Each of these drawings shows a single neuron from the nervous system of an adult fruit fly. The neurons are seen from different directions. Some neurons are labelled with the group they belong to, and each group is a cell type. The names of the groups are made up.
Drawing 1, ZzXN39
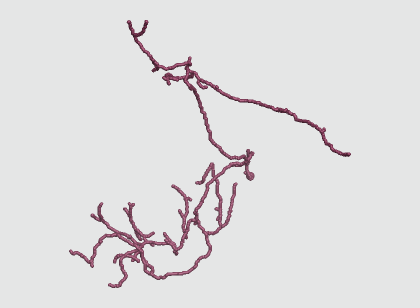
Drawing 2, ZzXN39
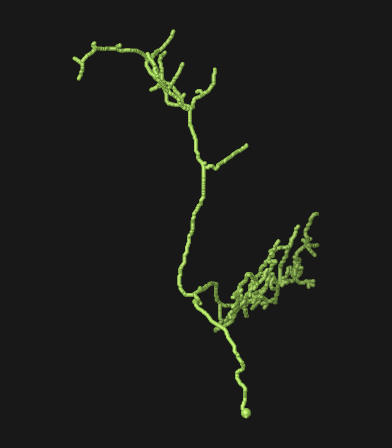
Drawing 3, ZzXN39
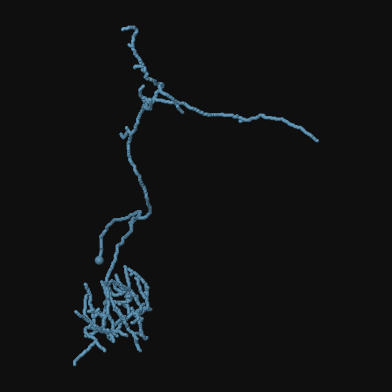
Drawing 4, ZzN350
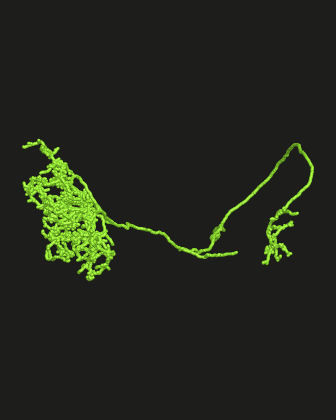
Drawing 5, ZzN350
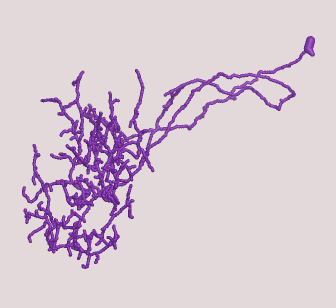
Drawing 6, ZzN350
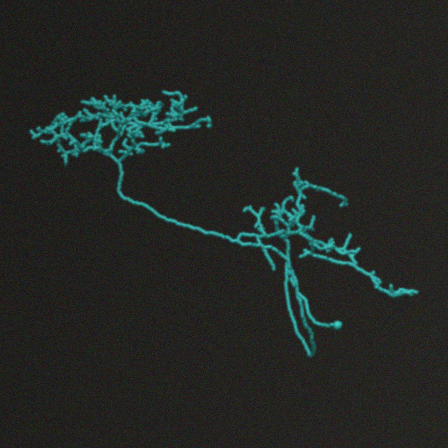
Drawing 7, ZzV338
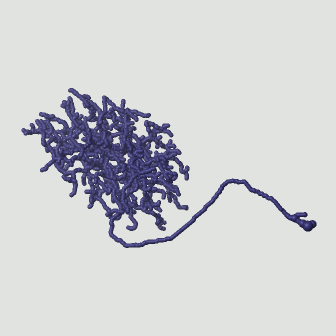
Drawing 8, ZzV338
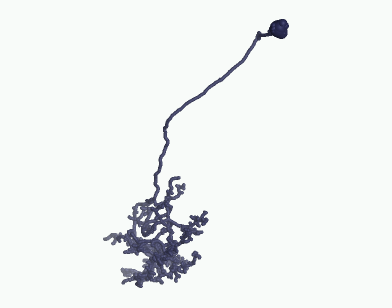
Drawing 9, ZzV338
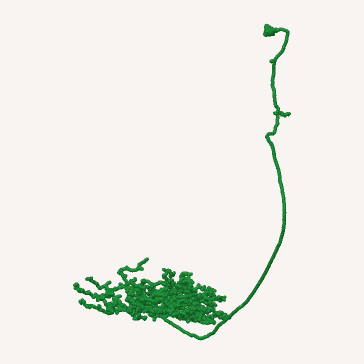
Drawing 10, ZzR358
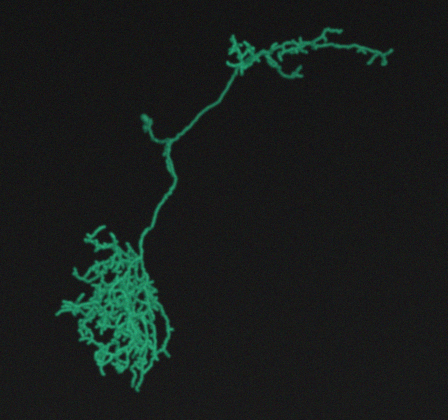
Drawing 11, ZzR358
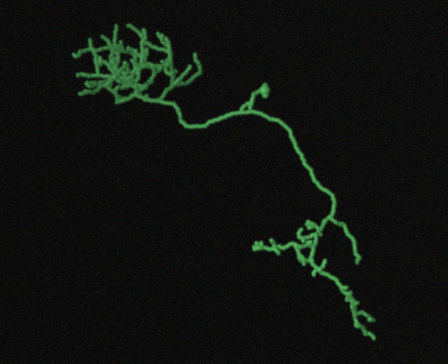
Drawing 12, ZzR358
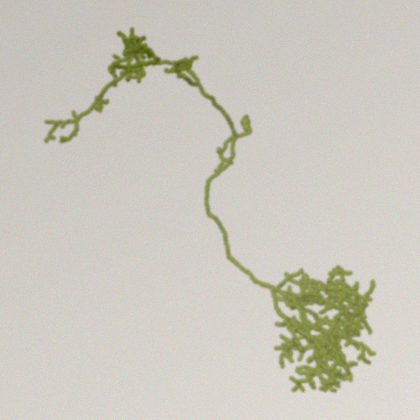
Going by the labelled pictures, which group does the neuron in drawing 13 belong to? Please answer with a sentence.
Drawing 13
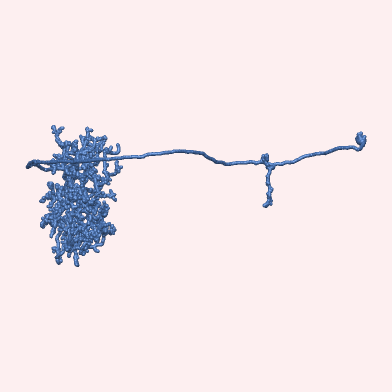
It belongs to ZzV338.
